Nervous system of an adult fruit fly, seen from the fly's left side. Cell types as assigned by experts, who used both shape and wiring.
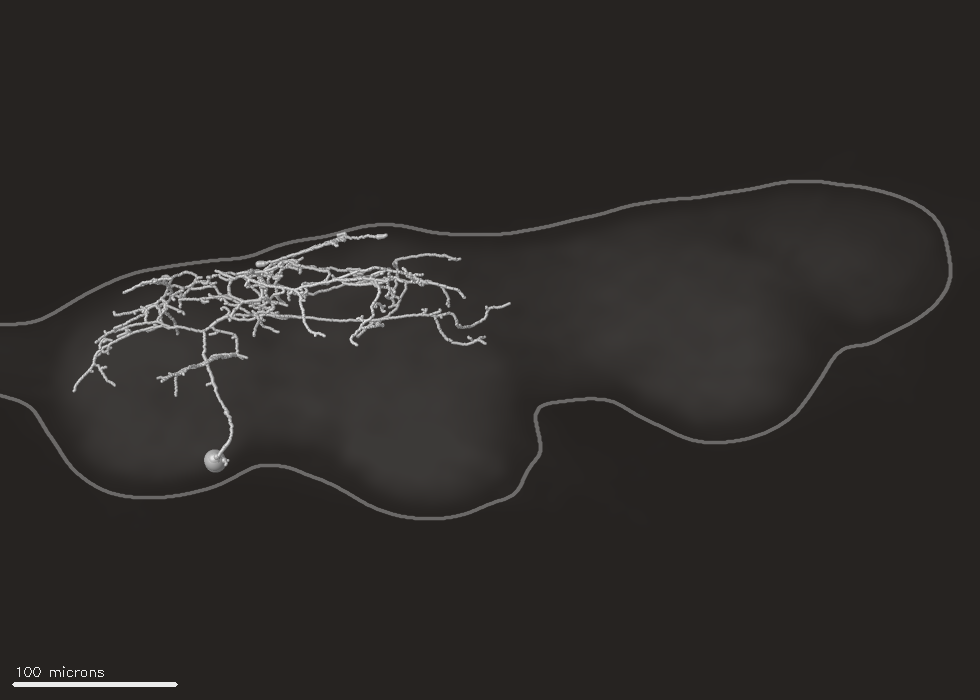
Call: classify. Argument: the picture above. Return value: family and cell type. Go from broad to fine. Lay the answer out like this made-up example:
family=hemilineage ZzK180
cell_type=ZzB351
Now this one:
family=hemilineage 27X
cell_type=FMRFa_Tv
